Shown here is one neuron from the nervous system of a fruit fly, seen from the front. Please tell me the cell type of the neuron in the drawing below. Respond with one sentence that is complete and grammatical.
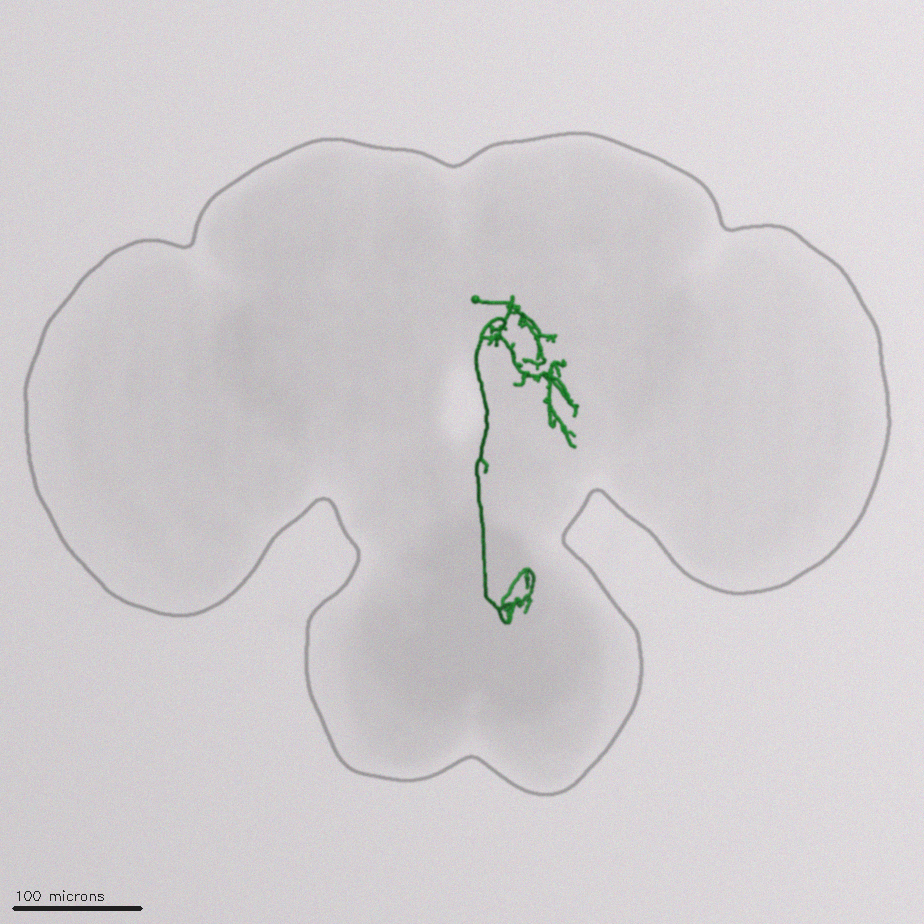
The cell type for the neuron is DNpe015.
